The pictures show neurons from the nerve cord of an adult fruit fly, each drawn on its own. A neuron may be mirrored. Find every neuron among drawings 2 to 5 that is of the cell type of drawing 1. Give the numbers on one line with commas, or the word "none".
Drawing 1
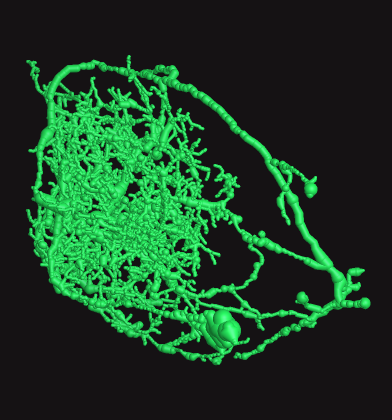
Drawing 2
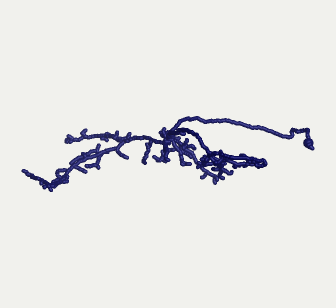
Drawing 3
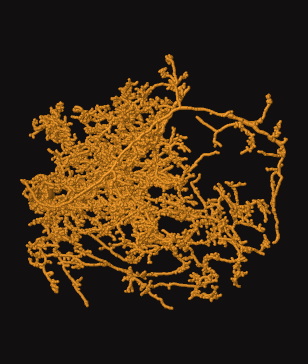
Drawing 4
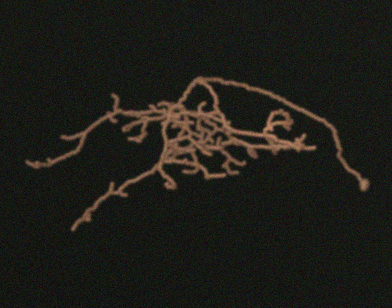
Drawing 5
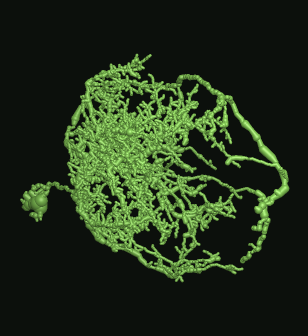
3, 5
